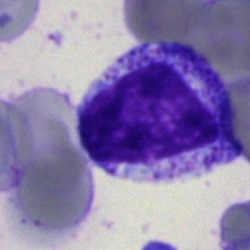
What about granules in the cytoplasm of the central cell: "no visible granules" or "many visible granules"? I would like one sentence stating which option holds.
A large number of visible granules lies in the cytoplasm of this cell.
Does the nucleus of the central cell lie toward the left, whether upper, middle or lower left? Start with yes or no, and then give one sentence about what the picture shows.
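Yes. The nucleus lies toward the left side of the cell.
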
